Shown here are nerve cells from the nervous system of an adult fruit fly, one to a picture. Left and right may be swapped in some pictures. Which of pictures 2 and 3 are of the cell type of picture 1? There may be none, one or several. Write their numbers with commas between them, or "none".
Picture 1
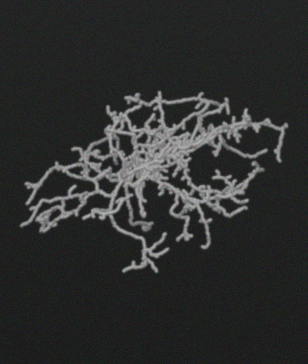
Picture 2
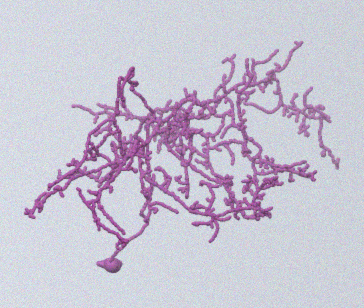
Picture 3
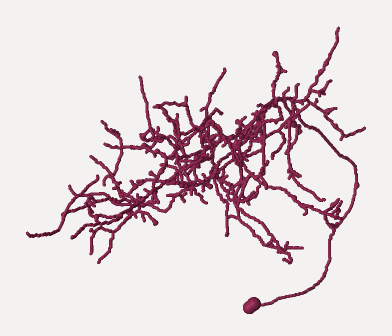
3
